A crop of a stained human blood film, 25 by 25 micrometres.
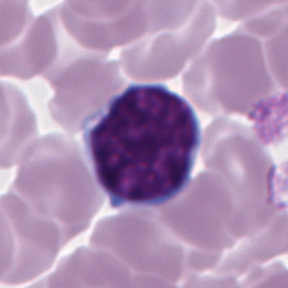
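Typical lymphocyte in a stained smear of human peripheral blood. The nucleus is round, about 10 micrometres across, its dense chromatin coarsely clumped into dark blocks with paler patches between. Only a very thin rim of cytoplasm shows around it, and a small pale-blue tag of cytoplasm juts out at the lower left. The cell outline is roughly round, its edge slightly uneven.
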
